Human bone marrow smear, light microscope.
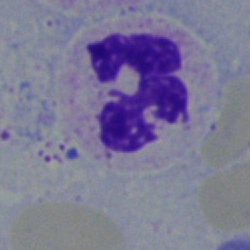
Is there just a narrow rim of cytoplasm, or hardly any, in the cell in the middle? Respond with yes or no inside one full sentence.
No, the cell has plenty of cytoplasm around its nucleus.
